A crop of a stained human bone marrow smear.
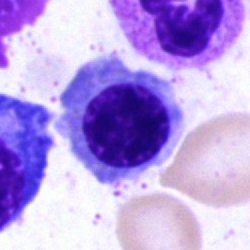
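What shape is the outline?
Irregular, with small blunt bumps along its edge.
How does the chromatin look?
Dense and dark purple, with no nucleoli visible.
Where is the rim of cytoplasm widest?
On the upper-left side of the nucleus.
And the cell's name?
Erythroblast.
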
